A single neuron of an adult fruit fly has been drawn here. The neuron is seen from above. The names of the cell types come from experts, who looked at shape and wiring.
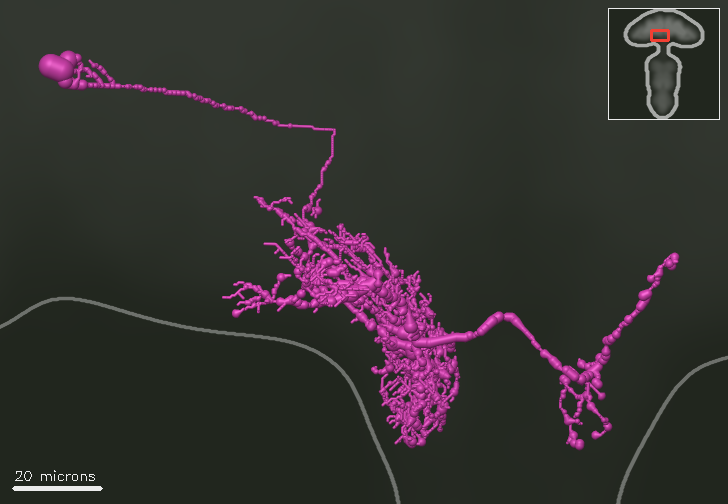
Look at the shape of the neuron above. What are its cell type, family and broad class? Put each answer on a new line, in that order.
GNG327
hemilineage LB6
central-brain intrinsic neuron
